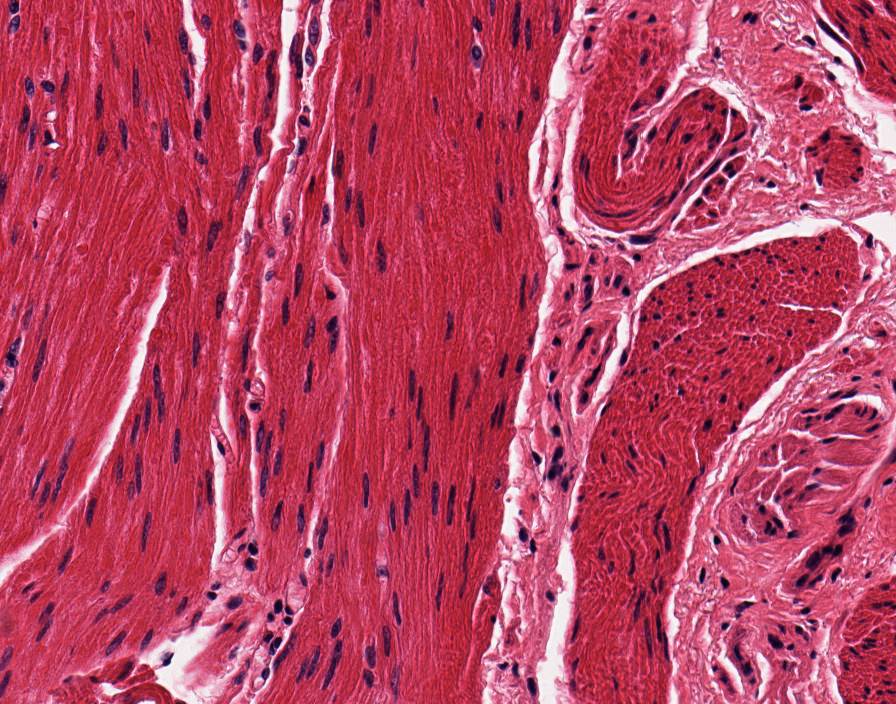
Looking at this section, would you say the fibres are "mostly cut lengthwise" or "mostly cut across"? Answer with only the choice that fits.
Mostly cut lengthwise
